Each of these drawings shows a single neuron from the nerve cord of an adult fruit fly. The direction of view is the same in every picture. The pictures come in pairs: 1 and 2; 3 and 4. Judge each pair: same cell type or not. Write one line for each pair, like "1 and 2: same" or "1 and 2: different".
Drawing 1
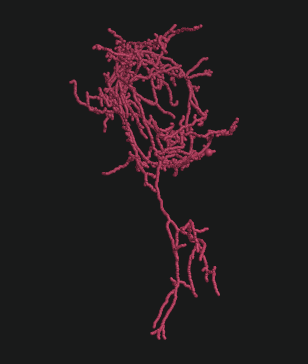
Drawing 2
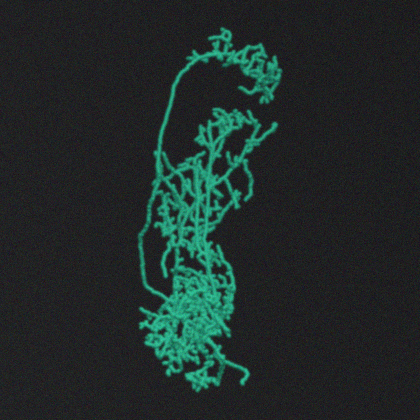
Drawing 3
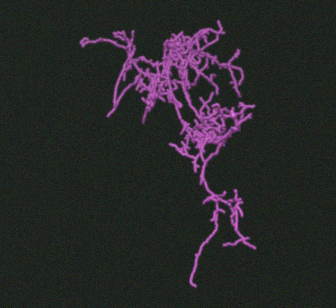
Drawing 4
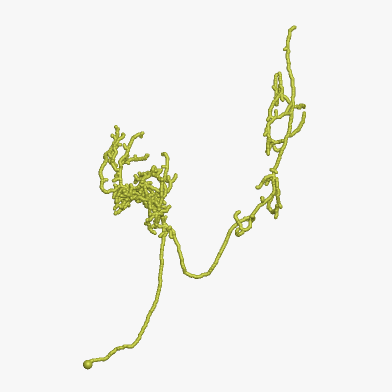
1 and 2: different
3 and 4: different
